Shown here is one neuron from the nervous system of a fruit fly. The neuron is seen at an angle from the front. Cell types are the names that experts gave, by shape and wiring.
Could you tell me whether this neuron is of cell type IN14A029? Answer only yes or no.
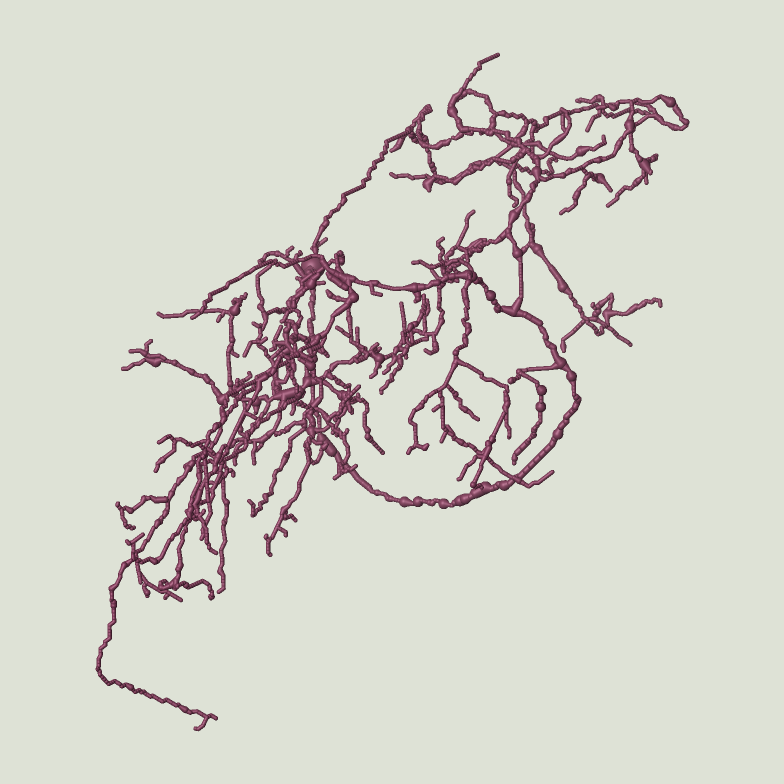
yes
